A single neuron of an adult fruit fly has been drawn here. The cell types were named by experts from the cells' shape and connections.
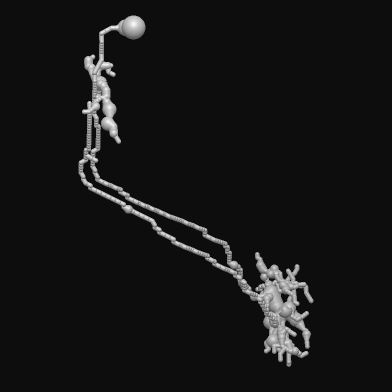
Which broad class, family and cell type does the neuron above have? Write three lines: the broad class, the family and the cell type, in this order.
optic-lobe intrinsic neuron
T
T4c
